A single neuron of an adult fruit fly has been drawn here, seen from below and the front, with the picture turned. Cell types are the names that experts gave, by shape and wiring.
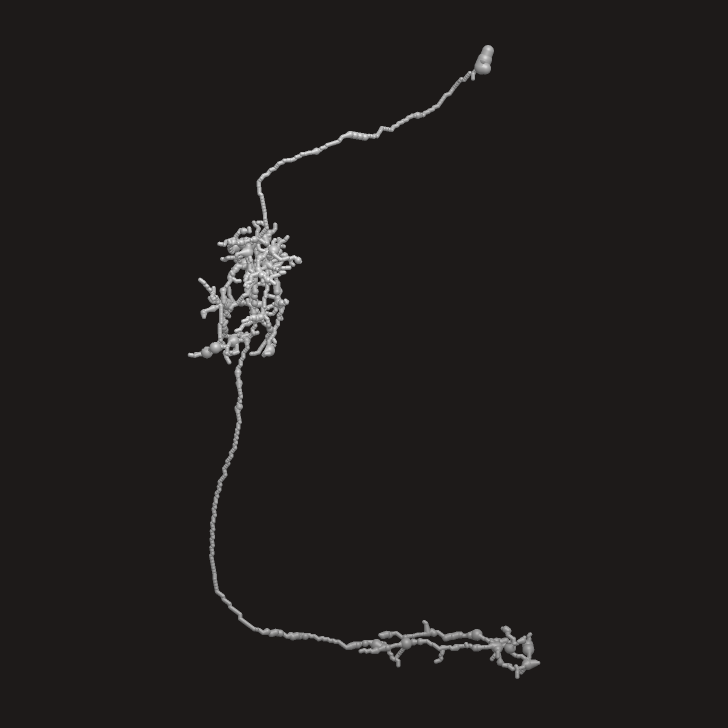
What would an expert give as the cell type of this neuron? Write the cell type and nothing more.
Tm37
